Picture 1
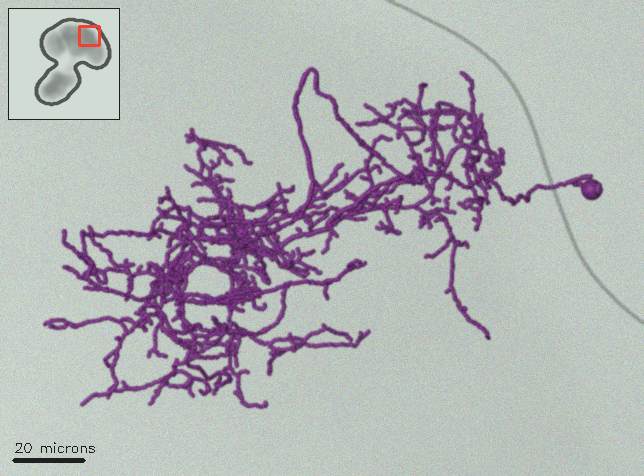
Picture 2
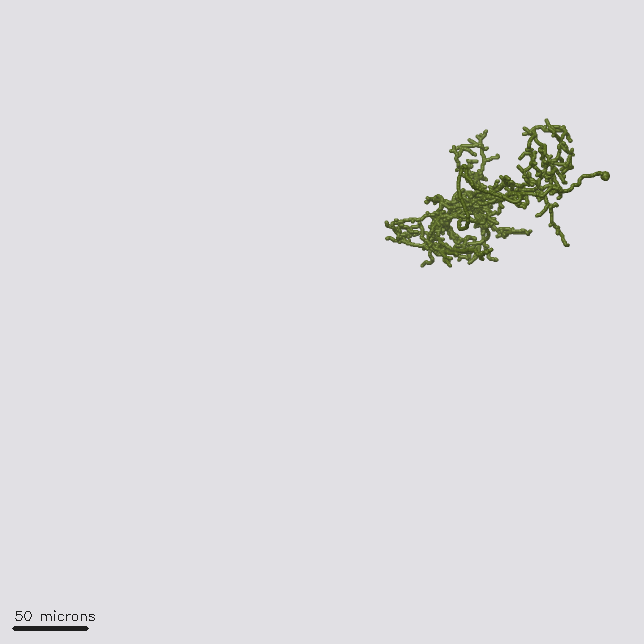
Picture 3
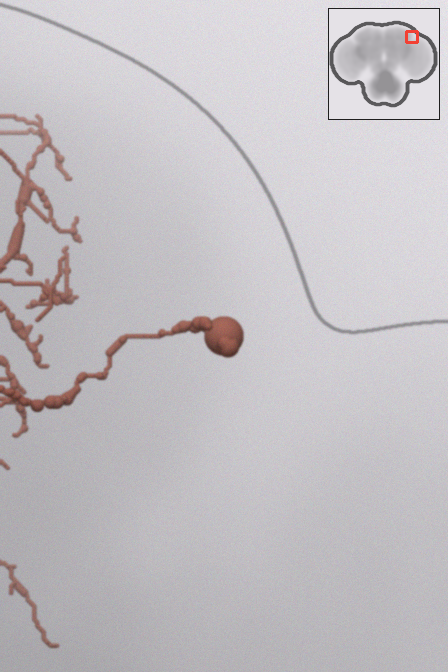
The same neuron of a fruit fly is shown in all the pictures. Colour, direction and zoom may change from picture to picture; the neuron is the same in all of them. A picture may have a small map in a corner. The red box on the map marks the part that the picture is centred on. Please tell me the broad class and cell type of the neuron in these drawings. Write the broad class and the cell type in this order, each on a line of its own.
central-brain intrinsic neuron
CL032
